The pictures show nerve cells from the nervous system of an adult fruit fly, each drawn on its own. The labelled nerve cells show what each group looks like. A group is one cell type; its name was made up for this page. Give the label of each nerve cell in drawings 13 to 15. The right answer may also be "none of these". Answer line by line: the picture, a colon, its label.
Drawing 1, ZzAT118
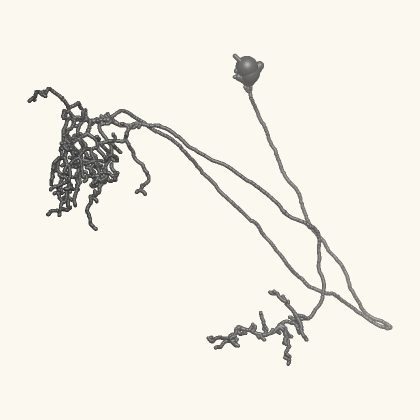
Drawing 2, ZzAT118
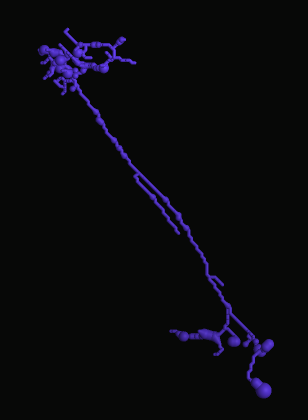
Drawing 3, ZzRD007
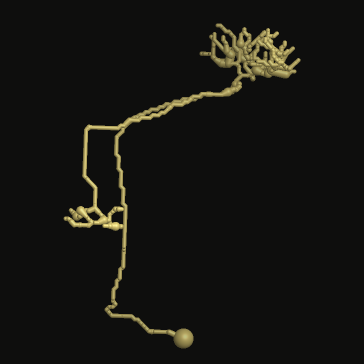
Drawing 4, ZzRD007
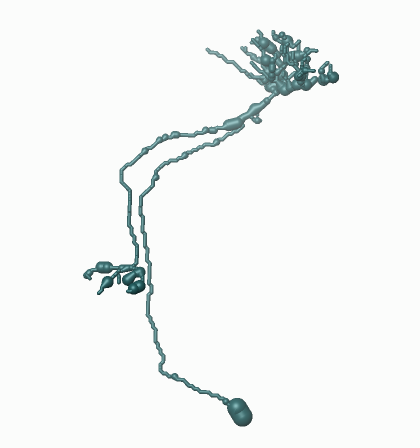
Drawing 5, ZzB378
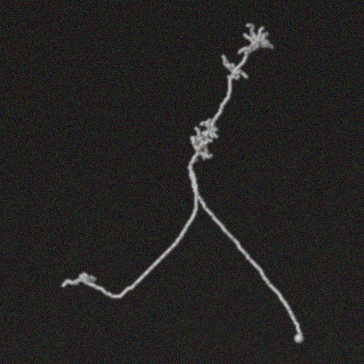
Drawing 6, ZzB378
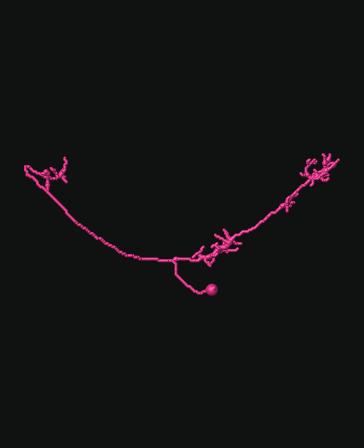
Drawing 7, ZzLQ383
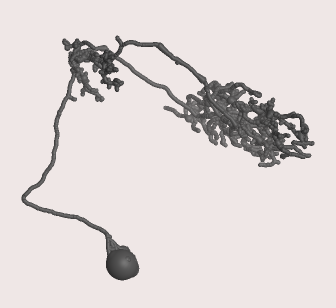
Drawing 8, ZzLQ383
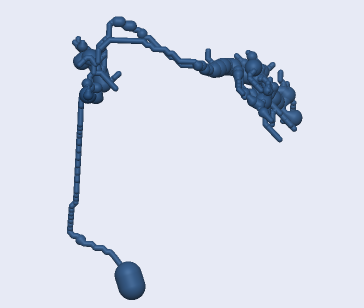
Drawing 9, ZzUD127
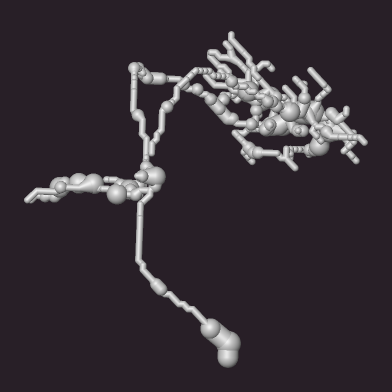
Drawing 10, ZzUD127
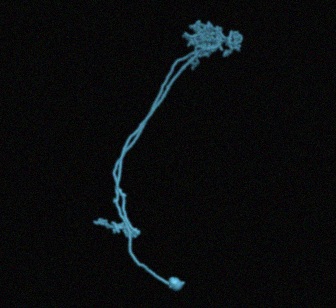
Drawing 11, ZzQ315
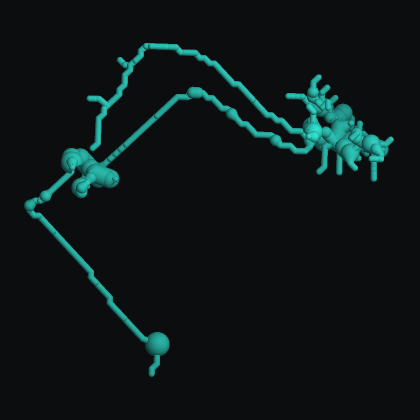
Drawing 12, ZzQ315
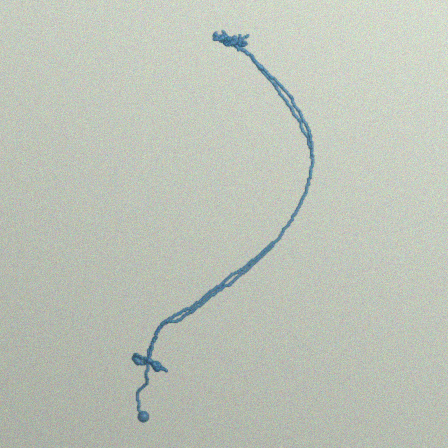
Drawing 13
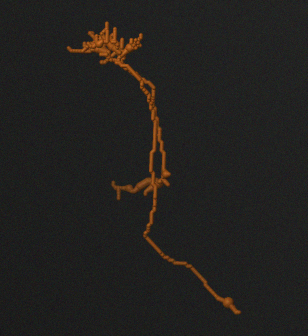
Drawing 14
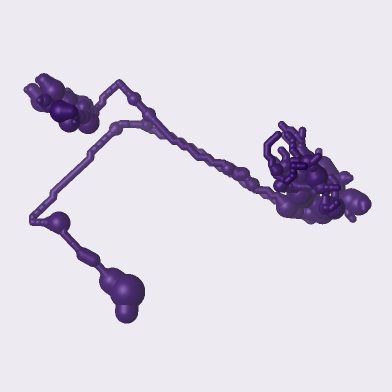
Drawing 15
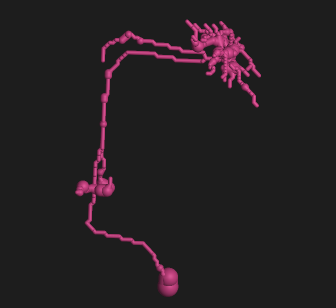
13: none of these
14: ZzRD007
15: ZzQ315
